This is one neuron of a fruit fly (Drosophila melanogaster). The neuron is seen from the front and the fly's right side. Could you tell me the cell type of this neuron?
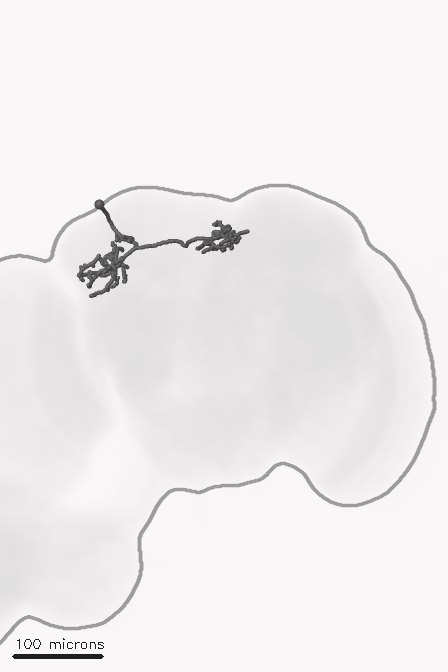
CB1149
